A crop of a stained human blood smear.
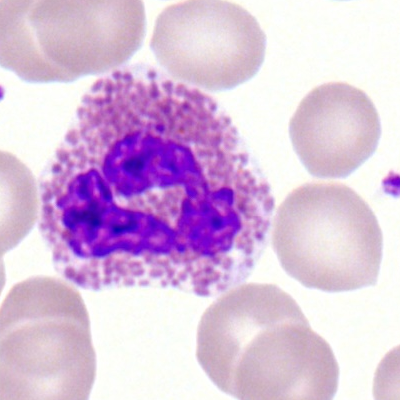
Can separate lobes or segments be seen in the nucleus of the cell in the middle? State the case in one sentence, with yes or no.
Yes, the cell's nucleus is segmented into two or more lobes.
